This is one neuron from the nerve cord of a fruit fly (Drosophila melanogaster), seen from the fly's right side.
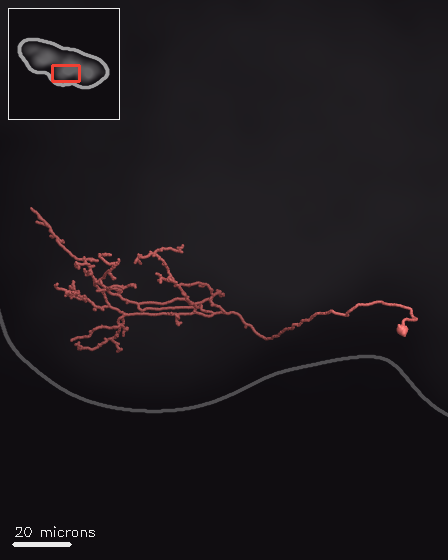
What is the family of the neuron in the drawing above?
hemilineage 14A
